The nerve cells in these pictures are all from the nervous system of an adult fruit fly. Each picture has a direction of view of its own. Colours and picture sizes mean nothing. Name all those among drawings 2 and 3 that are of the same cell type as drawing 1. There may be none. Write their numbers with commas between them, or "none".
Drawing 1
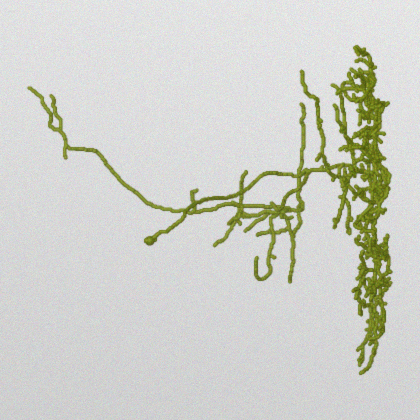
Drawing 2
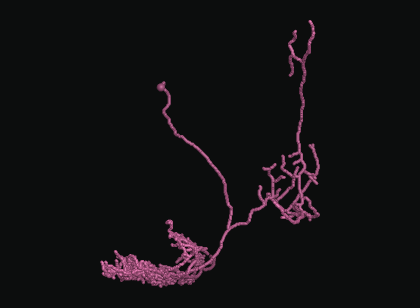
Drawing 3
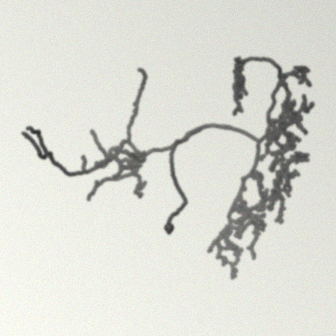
2, 3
